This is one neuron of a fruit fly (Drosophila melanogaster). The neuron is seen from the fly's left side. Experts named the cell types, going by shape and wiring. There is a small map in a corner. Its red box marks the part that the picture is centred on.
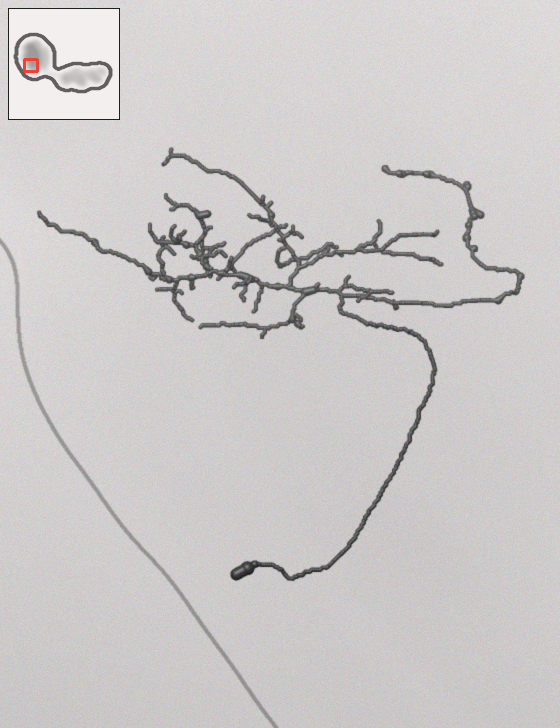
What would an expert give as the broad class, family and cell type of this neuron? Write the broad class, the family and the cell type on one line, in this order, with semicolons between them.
central-brain intrinsic neuron; hemilineage MX3; CB3743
